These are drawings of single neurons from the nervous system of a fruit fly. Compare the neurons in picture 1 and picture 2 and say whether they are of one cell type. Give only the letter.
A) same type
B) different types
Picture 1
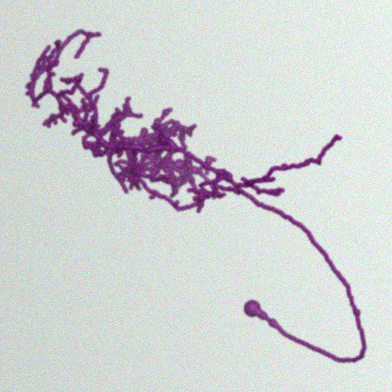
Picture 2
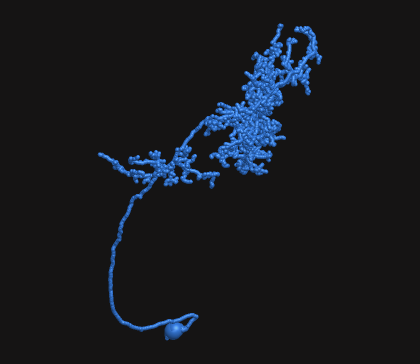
A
